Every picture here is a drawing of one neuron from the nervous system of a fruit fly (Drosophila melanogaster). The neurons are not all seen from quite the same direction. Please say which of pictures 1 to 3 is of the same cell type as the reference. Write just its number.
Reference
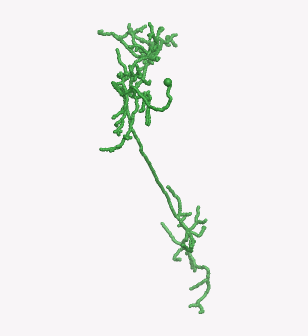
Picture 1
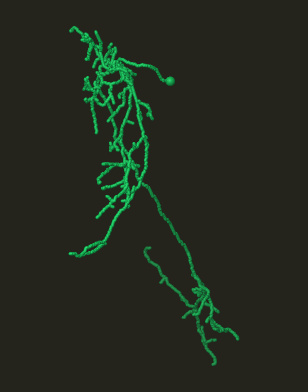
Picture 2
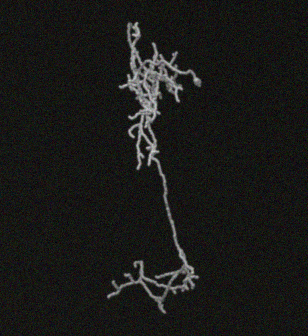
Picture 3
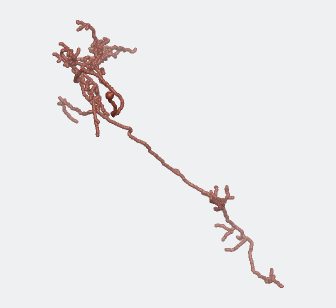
3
